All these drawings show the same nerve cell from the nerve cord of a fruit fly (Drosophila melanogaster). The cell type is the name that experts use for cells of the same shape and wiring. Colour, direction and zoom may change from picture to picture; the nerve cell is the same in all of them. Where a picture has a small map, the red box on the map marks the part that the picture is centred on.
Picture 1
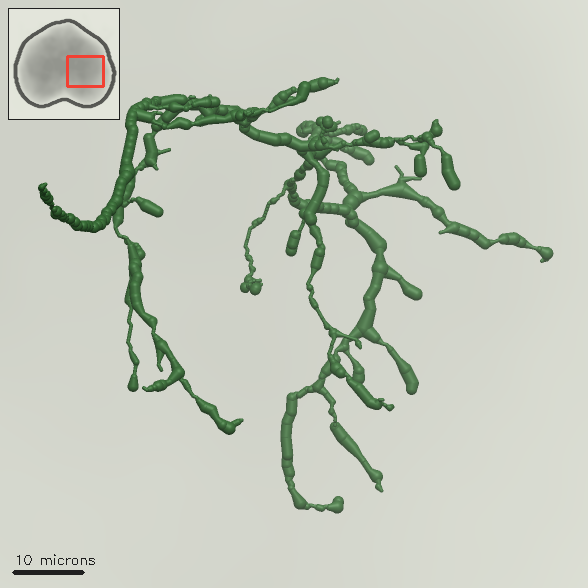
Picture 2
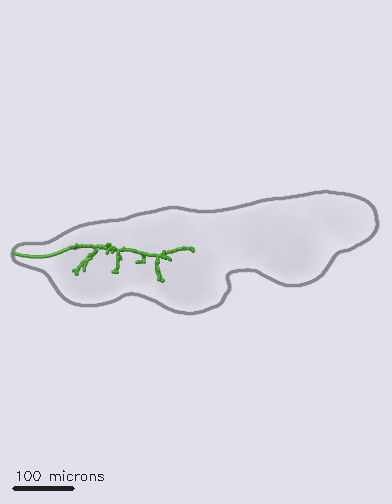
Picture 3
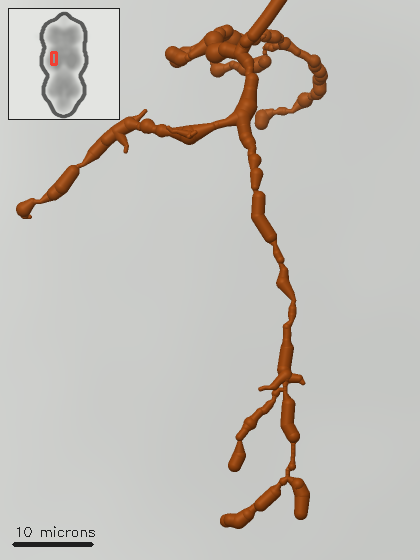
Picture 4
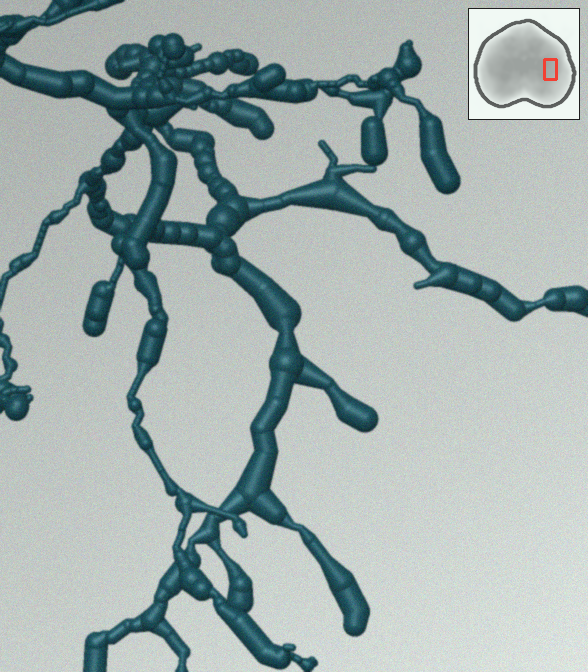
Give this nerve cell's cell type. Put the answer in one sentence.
The cell type is DNg90.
